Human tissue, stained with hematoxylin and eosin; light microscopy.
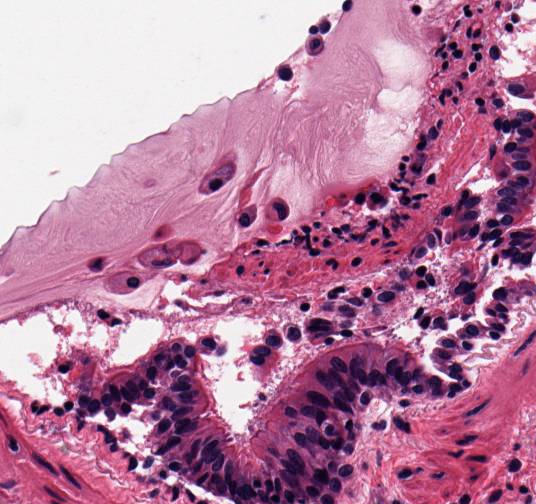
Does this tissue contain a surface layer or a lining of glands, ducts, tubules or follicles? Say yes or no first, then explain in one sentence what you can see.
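Yes. A pale pink, largely acellular layer fills the upper left of the field, while a band of epithelium runs across the lower part.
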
